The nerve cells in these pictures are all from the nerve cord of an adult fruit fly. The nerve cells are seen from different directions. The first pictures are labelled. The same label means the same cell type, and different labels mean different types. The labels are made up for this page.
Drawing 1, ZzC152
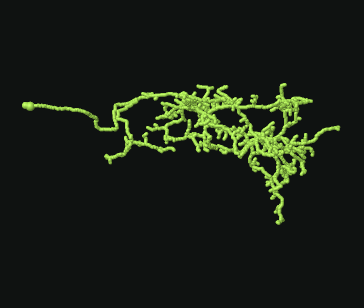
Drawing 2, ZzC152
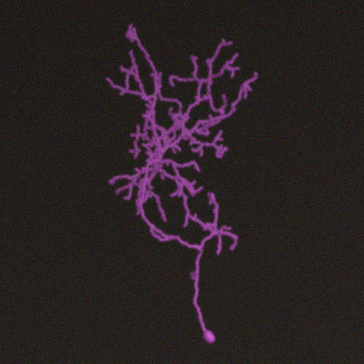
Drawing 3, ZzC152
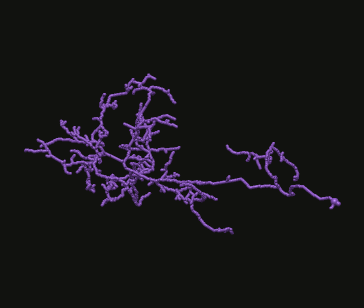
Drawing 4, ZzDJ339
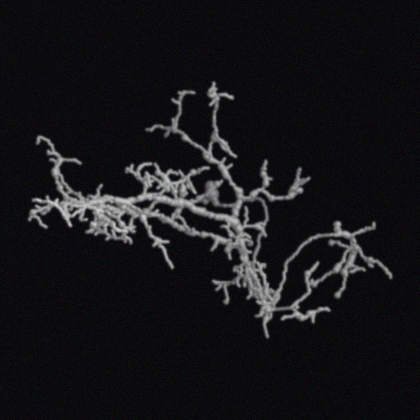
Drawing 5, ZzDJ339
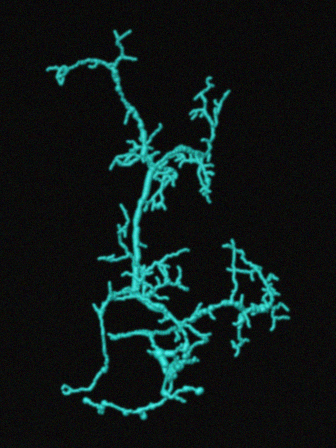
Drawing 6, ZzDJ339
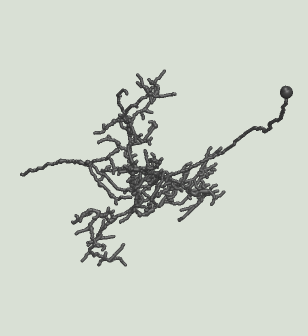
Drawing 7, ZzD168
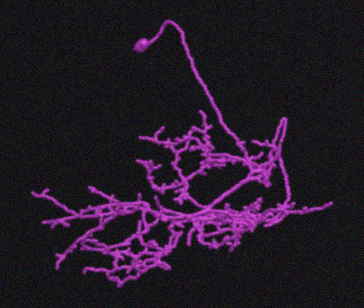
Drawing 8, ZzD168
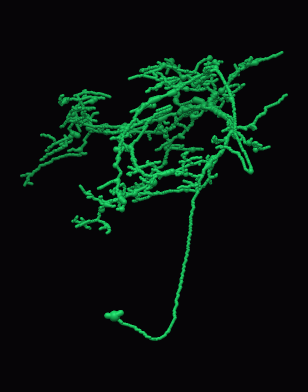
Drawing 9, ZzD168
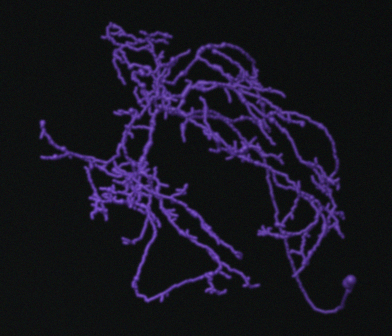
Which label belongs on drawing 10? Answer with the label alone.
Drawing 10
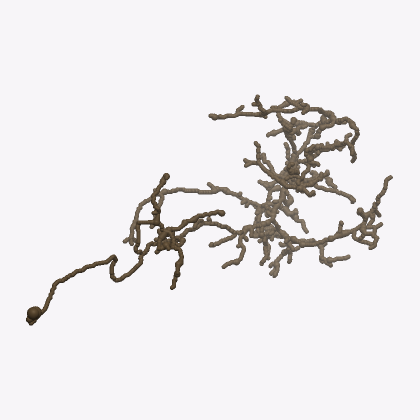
ZzC152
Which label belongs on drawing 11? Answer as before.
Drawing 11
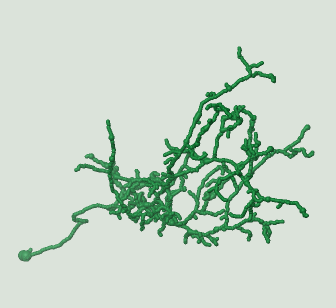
ZzC152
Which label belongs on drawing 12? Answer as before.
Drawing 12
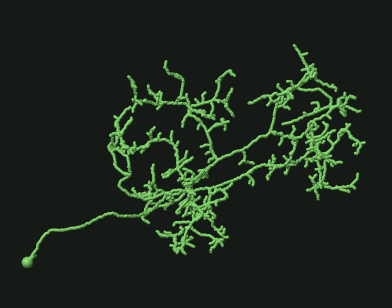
ZzC152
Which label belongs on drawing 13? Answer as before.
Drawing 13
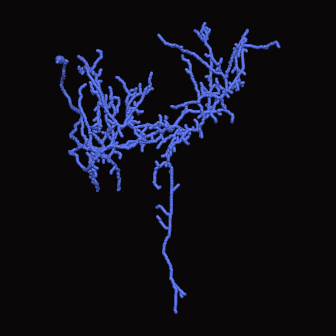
ZzD168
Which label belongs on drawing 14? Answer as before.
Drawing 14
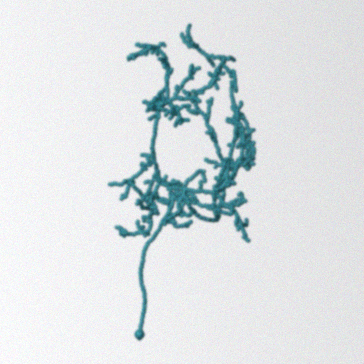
ZzC152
